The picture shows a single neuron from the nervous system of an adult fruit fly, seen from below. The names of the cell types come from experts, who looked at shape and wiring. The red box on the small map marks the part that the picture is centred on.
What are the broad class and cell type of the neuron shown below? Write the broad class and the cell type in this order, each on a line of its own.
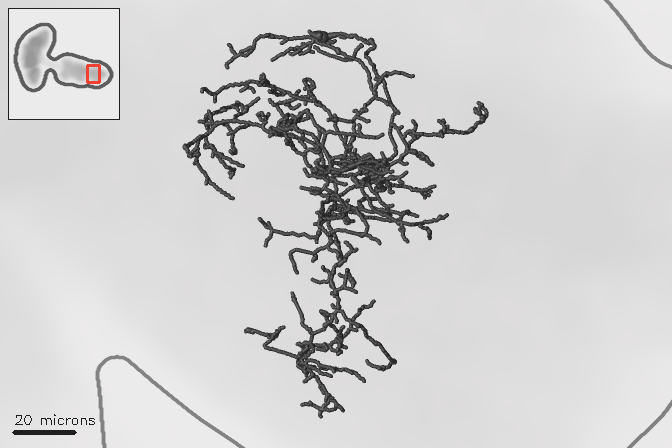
nerve-cord intrinsic neuron
INXXX340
